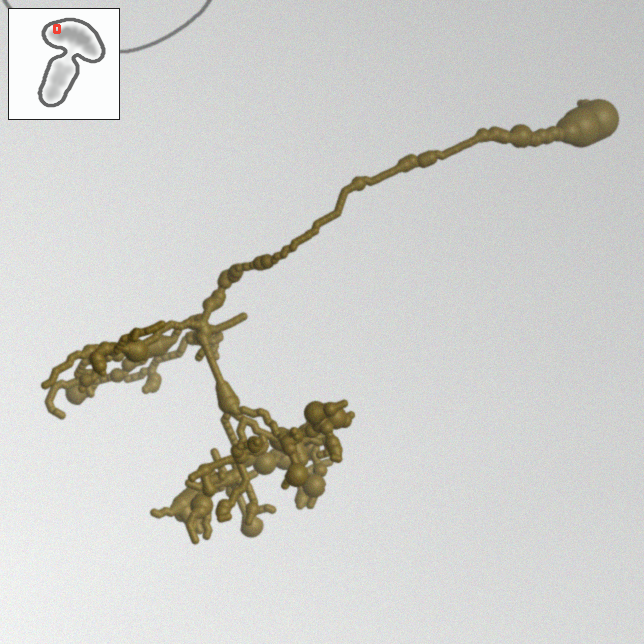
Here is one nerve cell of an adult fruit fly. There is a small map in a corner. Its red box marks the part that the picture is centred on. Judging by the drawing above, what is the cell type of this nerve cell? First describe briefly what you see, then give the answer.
It is in the brain and does not reach the nerve cord. As drawn here it is wider than it is tall. It is an optic-lobe intrinsic neuron. The cell type is Dm10.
